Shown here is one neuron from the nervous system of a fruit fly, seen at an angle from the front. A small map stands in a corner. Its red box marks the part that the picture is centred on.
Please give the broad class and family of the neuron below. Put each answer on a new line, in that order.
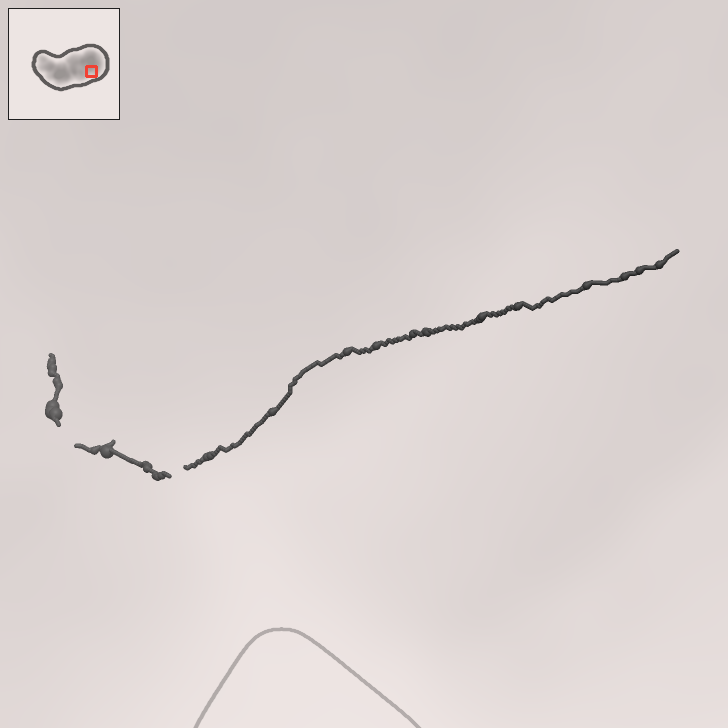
sensory neuron entering the brain
class mechanosensory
